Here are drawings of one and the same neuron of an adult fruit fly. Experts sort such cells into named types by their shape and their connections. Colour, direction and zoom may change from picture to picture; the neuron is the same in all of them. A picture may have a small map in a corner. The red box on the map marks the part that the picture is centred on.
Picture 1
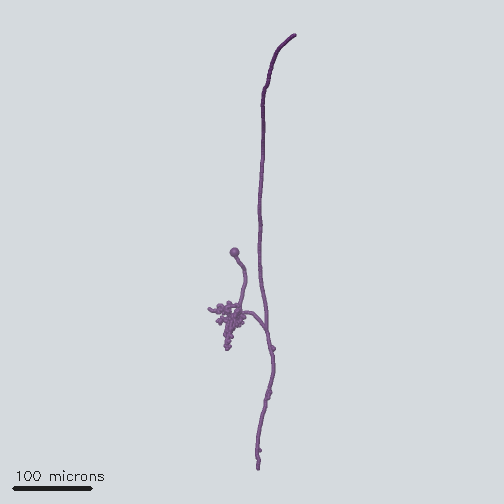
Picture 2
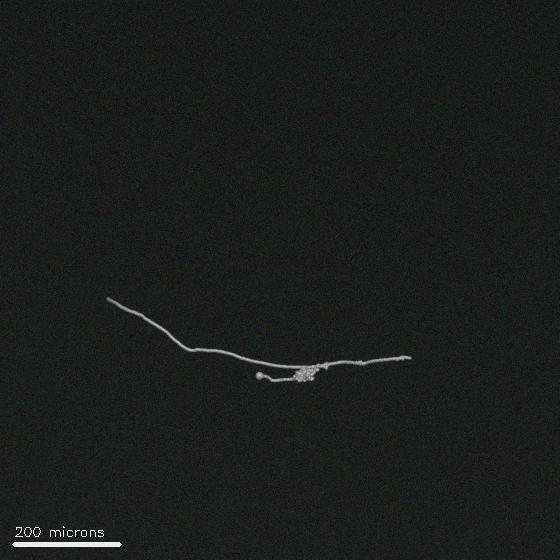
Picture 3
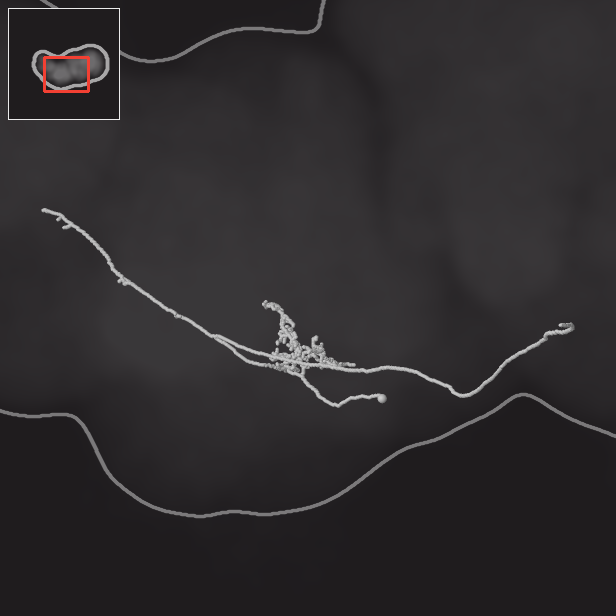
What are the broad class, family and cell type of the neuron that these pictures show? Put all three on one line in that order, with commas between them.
nerve-cord intrinsic neuron, hemilineage 10B, IN10B058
